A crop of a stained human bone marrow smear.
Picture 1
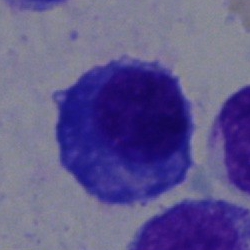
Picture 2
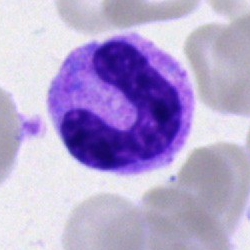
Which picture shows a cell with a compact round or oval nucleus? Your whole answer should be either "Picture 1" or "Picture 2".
Picture 1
